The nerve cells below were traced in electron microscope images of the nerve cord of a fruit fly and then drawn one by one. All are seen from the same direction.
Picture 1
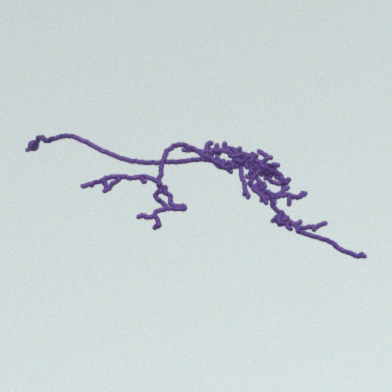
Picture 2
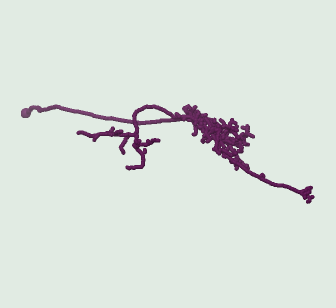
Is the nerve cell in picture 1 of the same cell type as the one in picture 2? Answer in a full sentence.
They are of the same cell type.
